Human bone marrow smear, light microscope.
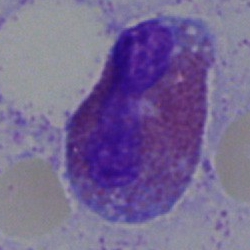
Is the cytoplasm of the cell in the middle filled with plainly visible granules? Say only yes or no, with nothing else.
Yes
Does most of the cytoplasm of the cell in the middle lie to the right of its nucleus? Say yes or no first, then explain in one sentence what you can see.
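Yes. The nucleus sits toward the upper left of the cell.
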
